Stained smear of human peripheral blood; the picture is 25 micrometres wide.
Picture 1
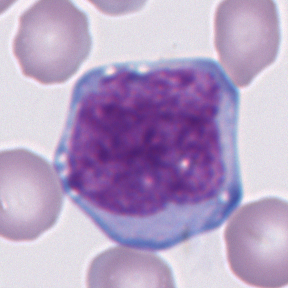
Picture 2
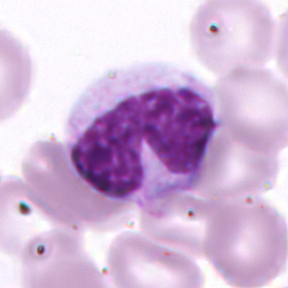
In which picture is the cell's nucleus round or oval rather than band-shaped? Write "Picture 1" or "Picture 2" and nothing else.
Picture 1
